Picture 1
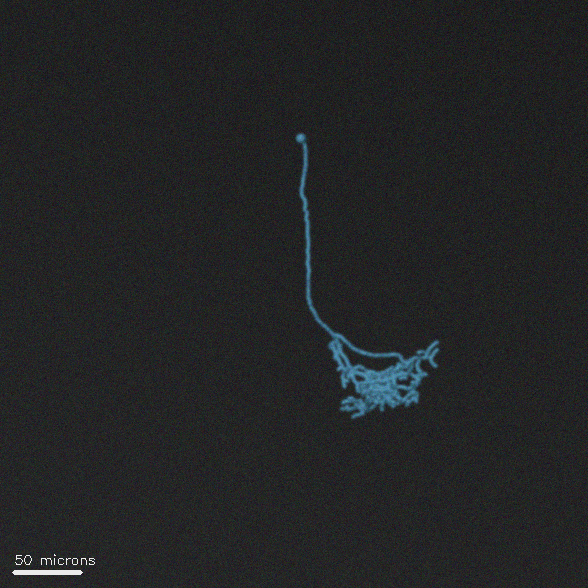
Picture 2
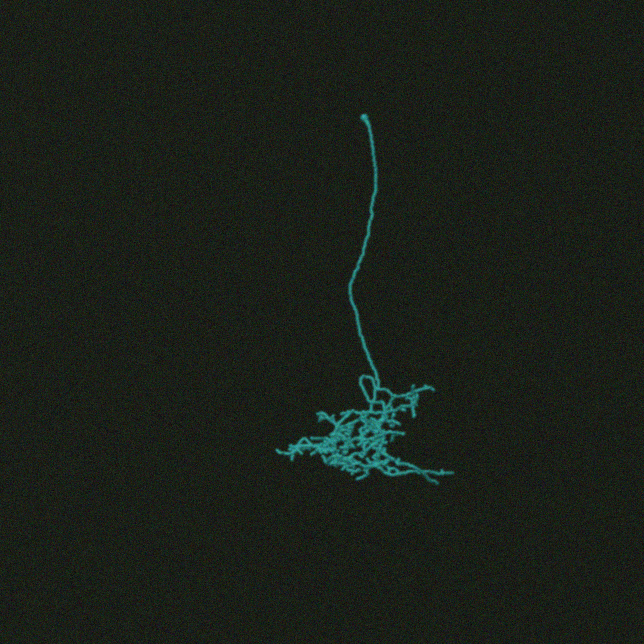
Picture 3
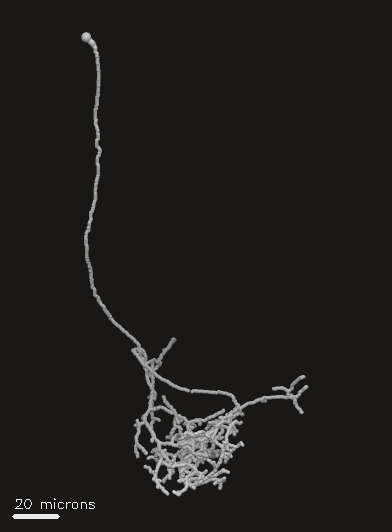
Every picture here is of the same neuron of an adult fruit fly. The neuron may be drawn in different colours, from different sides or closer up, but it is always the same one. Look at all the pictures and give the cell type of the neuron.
SAD080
